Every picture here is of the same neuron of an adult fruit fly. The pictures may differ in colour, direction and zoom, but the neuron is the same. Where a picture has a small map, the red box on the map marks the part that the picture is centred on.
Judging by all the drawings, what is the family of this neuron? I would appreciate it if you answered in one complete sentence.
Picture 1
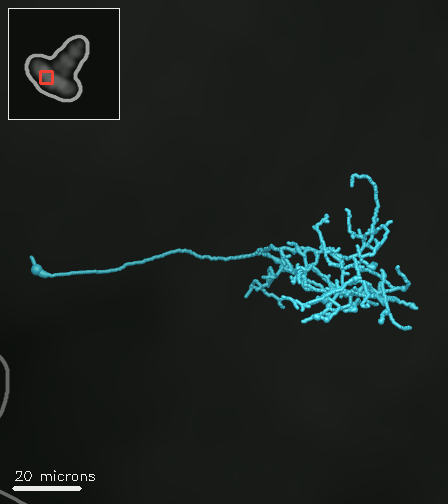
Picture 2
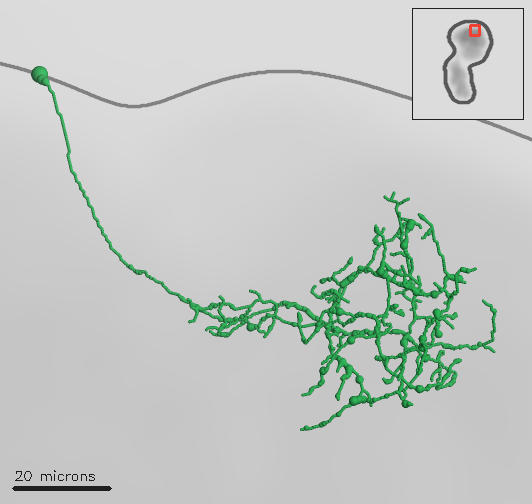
The neuron is recorded as family hemilineage EBa1.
